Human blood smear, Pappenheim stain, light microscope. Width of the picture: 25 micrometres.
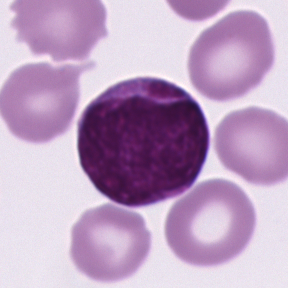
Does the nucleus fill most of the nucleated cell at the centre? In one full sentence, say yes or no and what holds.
Yes, the cytoplasm forms only a narrow rim around its nucleus.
